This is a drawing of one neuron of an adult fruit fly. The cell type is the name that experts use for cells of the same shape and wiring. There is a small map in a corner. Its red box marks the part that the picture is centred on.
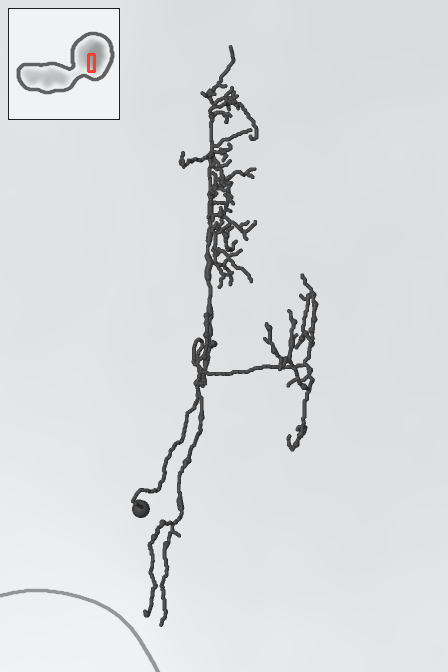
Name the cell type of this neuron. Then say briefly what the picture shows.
Its cell type is LPi4a. This is an optic-lobe intrinsic neuron. The picture shows dozens of branch ends. As drawn here it is more than twice as tall as it is wide.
